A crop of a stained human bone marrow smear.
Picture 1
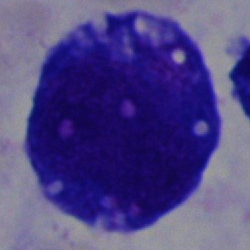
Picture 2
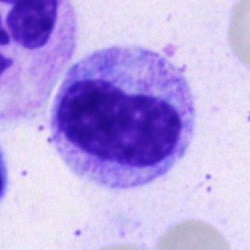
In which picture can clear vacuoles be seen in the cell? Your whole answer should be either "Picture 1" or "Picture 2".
Picture 1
